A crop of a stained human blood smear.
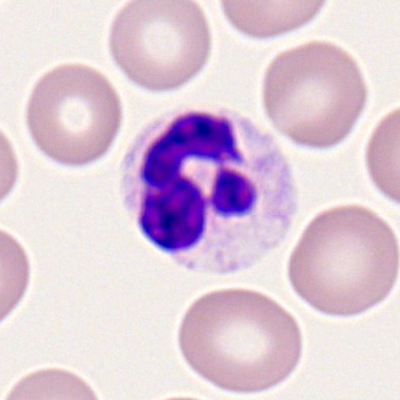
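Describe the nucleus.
It is split into separate lobes rather than one mass.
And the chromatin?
Dark purple, coarsely clumped.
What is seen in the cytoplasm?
Fine, faint lilac granules in pale pinkish-lilac cytoplasm.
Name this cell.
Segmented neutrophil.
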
